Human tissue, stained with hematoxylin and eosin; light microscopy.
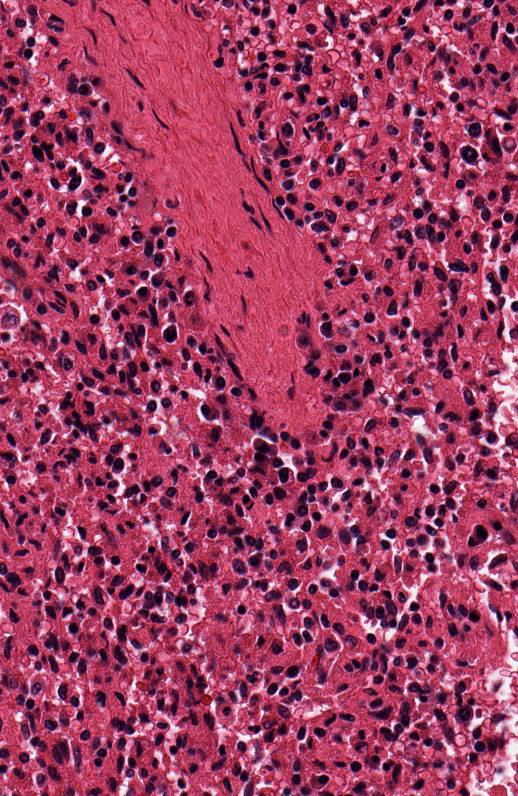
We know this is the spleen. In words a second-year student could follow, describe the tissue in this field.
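Arrangement: closely packed cells form a diffuse sheet over nearly the whole field, without glands. Nuclei: noticeably variable in size, larger paler ones among smaller dark ones. Band: pink, fibrillar, running obliquely and narrowing from upper edge toward centre, with sparse slender dark nuclei lying lengthwise.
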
